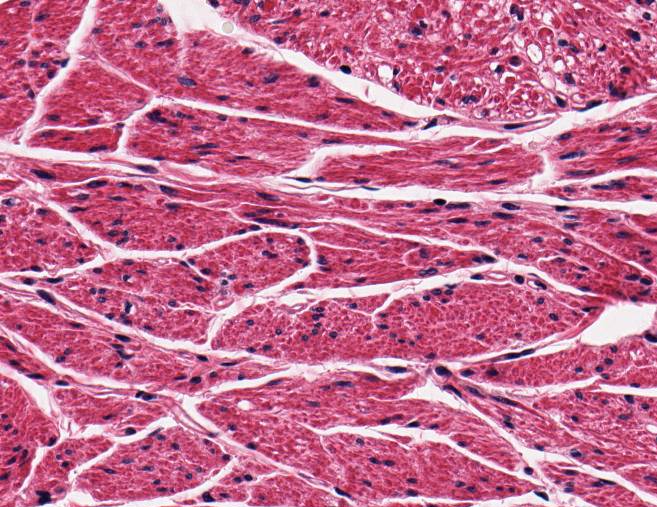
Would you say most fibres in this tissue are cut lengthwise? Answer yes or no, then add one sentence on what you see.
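Yes. Most bundles are cut lengthwise and run roughly from left to right across the field.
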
